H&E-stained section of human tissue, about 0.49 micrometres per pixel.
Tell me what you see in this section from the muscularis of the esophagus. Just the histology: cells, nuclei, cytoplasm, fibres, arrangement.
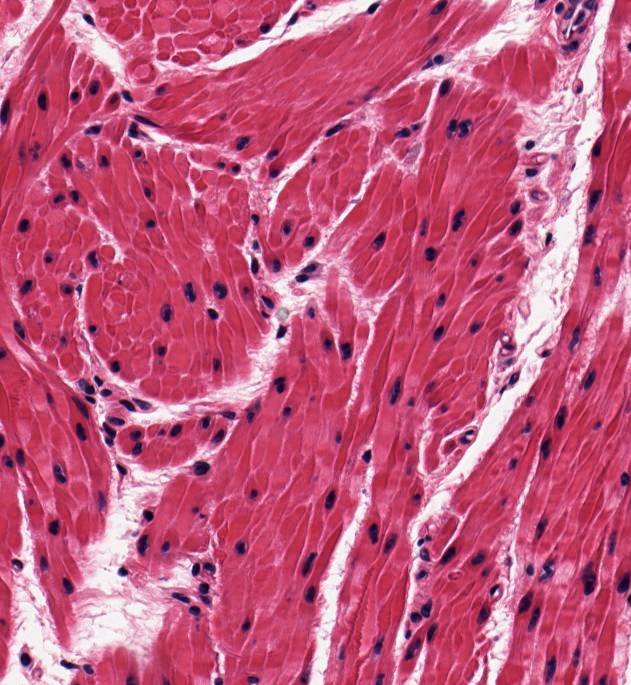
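Muscle cytoplasm stains deep, even pink. Fibres cut across at upper left and along the top edge show polygonal profiles, some with a central nucleus. Pale, loose connective tissue in thin strands separates the bundles, the widest running diagonally down the right side. No fat cells are present.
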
